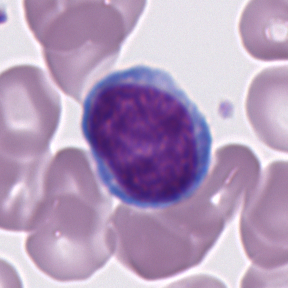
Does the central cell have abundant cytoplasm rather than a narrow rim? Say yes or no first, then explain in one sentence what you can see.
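No. The cytoplasm forms only a thin rim around the nucleus.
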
